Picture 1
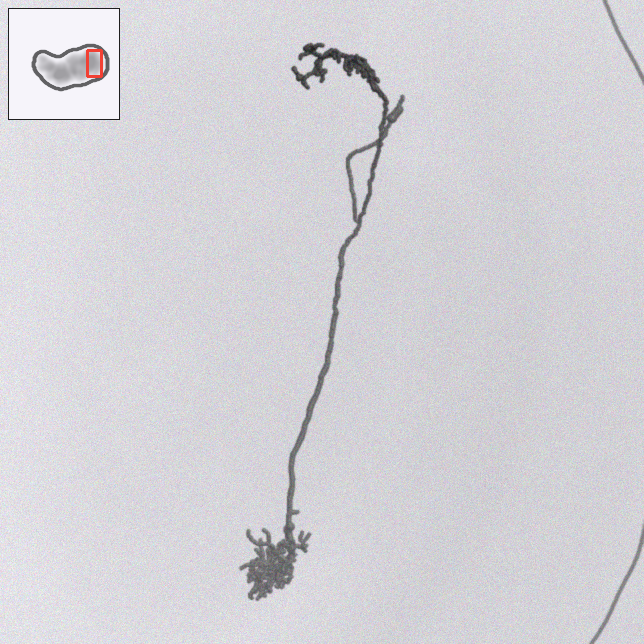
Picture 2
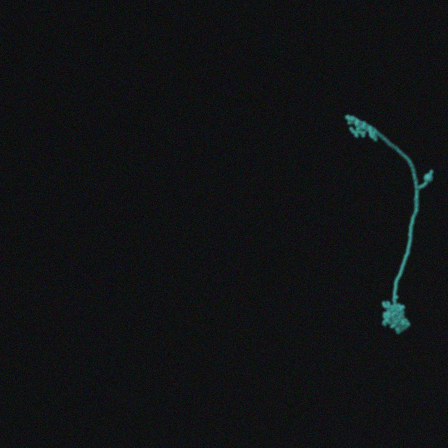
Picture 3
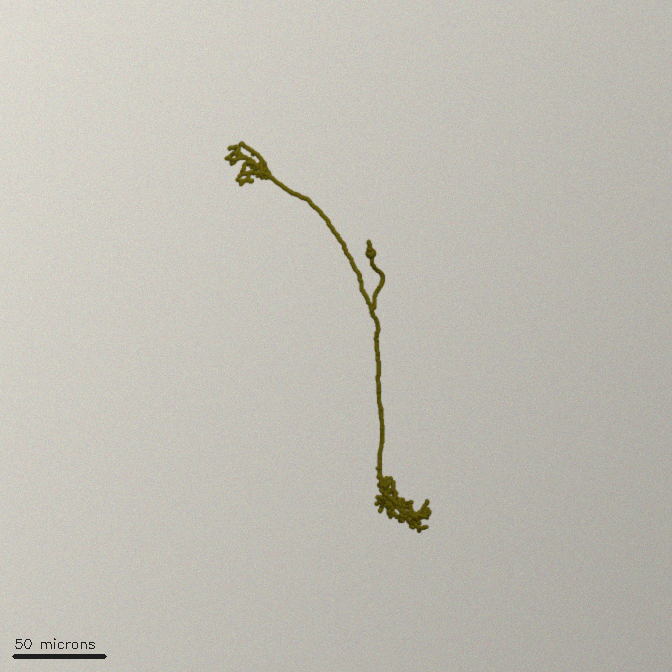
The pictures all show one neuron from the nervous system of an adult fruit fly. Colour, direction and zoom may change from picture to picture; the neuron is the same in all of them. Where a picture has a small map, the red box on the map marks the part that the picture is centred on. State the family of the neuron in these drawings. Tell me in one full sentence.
Grouped by family, the neuron goes with hemilineage VPNd2.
